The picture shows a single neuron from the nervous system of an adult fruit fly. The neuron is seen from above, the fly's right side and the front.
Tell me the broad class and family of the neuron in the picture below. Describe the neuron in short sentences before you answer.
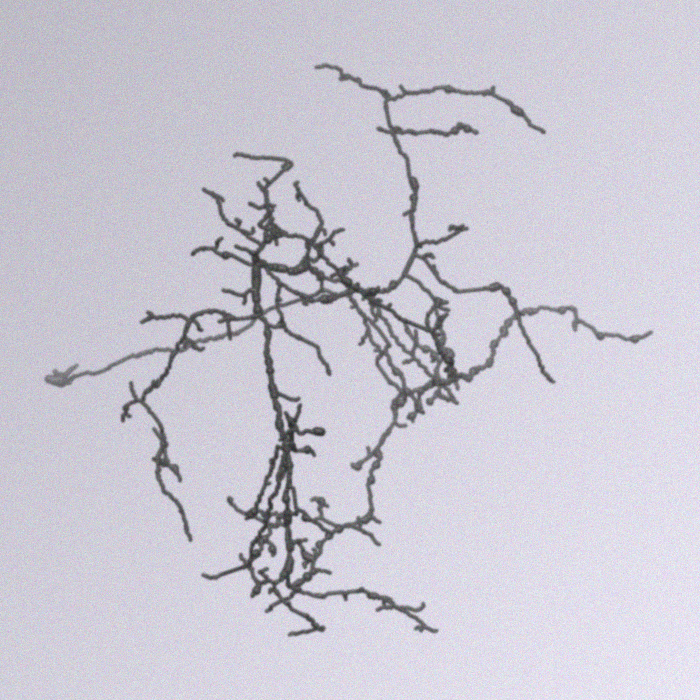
In this view it is about as wide as it is tall. Its broad class is nerve-cord intrinsic neuron. The family is hemilineage 12A.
